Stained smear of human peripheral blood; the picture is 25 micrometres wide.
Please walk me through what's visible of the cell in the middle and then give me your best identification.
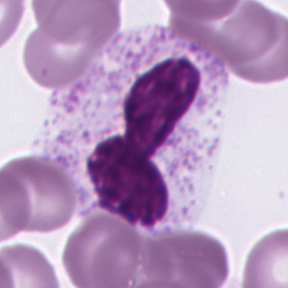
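Starting with the nucleus, I can make out two lobes joined by a narrower waist, its long axis running from upper right to lower left. The chromatin there is dense and dark purple. Around it, the cytoplasm is abundant and pale lilac. This cell is a segmented neutrophil.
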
